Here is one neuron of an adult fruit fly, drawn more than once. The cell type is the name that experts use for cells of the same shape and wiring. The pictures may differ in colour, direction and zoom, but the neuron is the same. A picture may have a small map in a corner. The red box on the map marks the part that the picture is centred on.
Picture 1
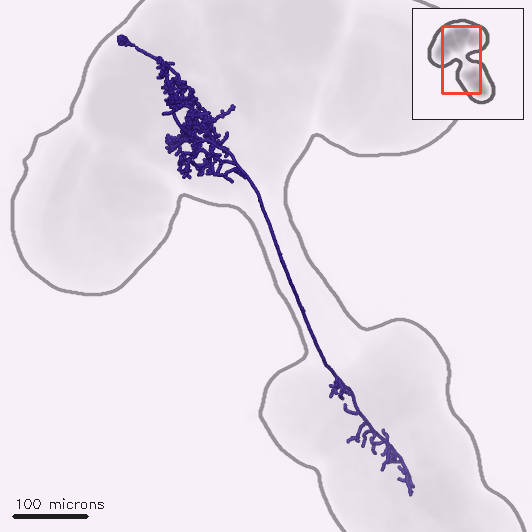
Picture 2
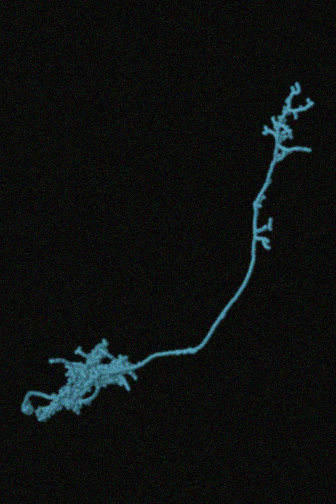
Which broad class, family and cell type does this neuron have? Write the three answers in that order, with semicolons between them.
descending neuron; hemilineage WEDd1; DNae002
